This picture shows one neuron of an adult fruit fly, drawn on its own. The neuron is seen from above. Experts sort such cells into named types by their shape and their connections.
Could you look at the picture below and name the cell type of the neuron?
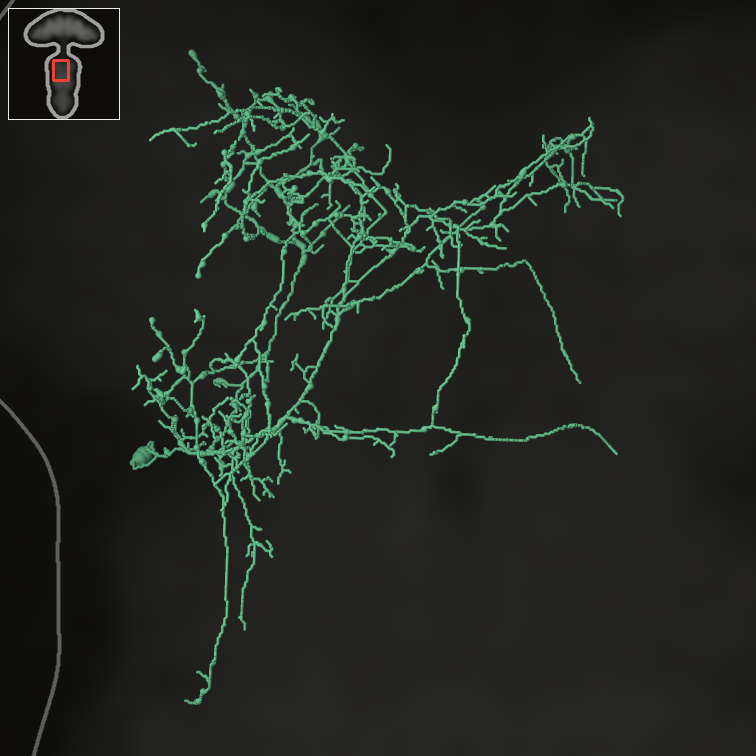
IN12A041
